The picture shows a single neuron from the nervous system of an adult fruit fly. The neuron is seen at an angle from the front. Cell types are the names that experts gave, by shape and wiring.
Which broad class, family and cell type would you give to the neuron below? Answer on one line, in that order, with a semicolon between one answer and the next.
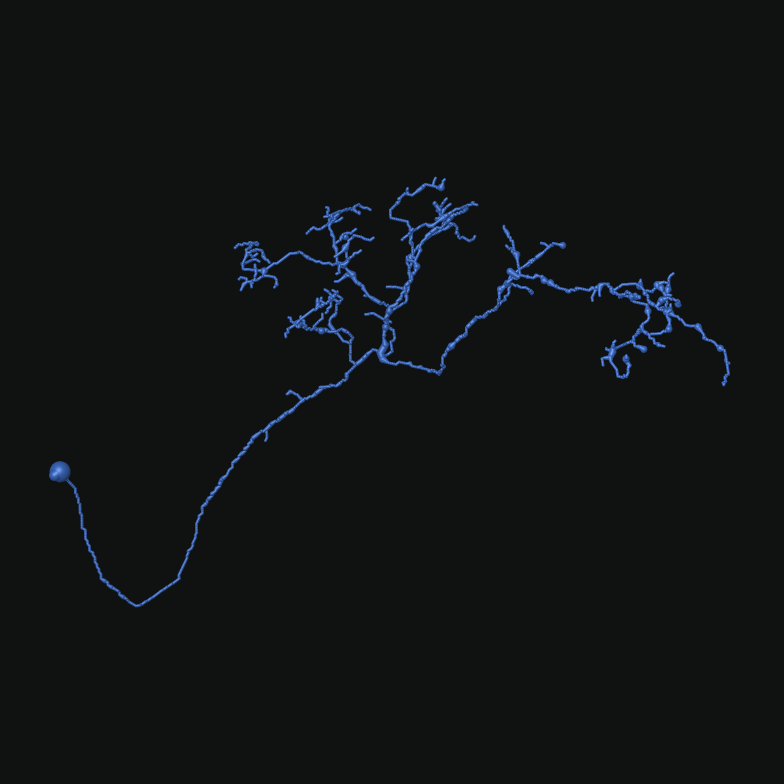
central-brain intrinsic neuron; hemilineage SLPal3_and_SLPal4_dorsal; SLP183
